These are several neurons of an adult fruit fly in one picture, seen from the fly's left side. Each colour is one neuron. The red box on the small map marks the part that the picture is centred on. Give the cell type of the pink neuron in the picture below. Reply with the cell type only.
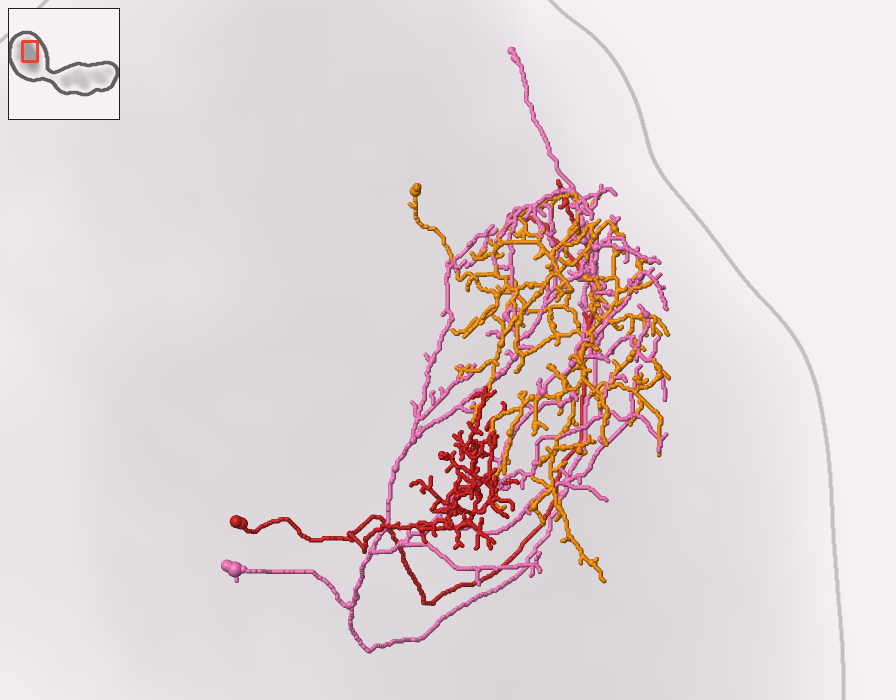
MeVP31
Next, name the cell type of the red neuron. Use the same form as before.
MeVP12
